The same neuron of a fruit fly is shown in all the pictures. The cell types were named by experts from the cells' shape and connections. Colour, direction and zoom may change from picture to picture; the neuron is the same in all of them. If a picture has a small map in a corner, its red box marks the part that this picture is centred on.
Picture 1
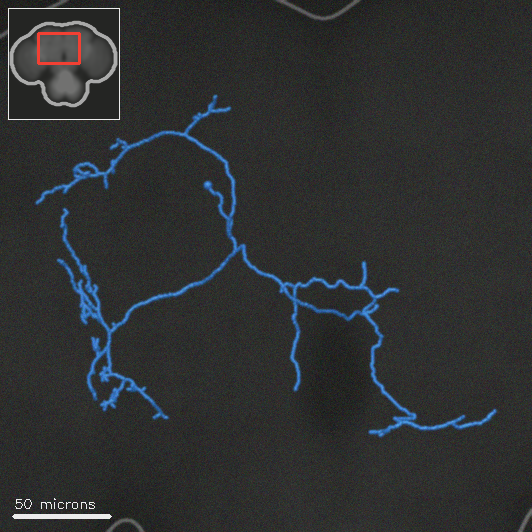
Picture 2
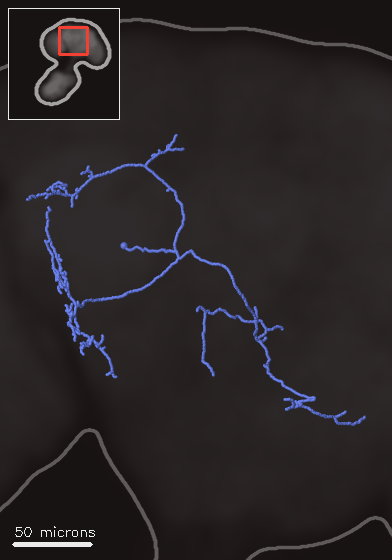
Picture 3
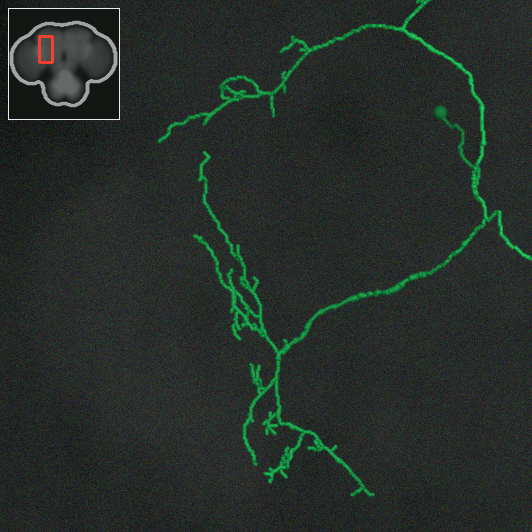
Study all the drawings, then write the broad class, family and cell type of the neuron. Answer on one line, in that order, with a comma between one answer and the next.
central-brain intrinsic neuron, hemilineage DM6_central1, CB4201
